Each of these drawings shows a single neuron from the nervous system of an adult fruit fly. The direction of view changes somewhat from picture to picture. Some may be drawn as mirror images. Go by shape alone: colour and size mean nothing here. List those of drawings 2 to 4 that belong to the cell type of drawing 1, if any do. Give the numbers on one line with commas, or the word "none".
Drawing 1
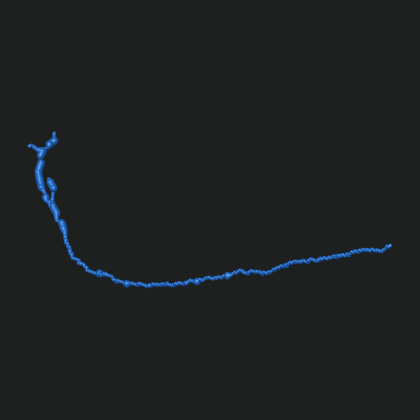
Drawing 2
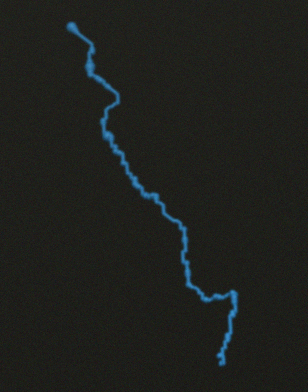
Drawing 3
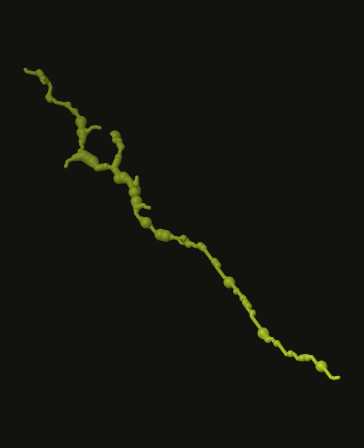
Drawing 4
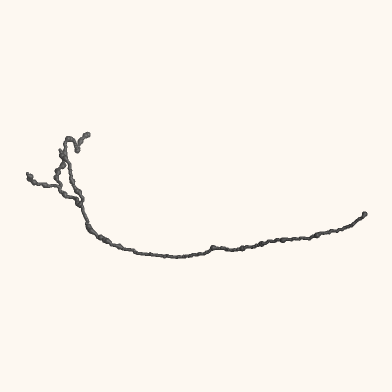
4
